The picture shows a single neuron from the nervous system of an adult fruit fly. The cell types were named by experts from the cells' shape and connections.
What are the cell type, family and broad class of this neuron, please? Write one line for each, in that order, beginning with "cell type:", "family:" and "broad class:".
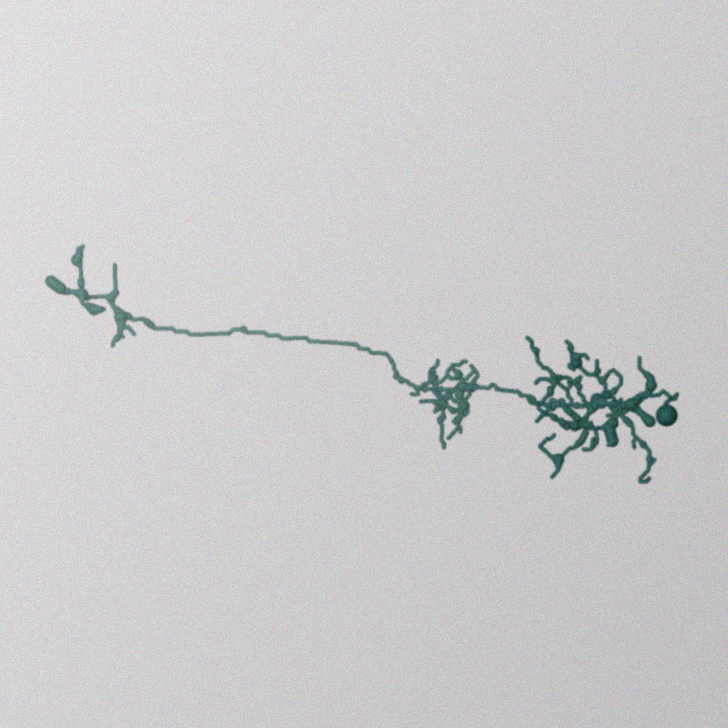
cell type: Tm6
family: Tm
broad class: optic-lobe intrinsic neuron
